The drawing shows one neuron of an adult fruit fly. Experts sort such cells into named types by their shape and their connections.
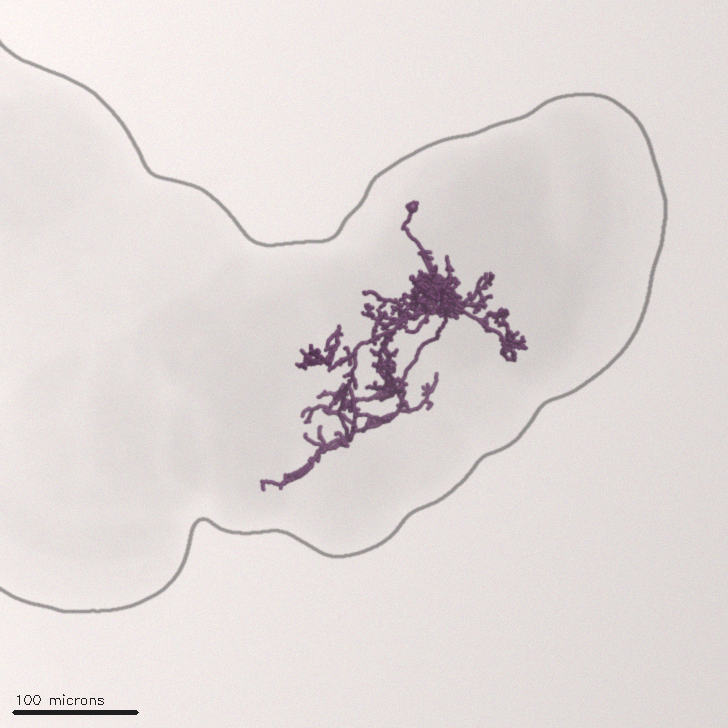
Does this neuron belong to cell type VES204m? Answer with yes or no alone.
no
